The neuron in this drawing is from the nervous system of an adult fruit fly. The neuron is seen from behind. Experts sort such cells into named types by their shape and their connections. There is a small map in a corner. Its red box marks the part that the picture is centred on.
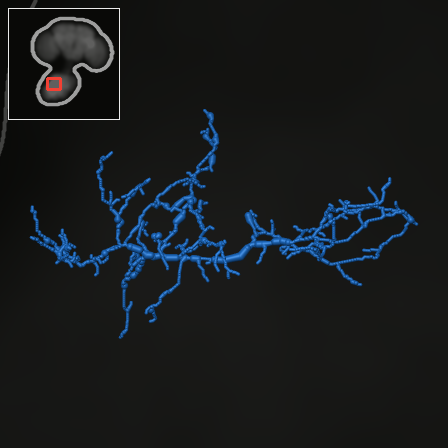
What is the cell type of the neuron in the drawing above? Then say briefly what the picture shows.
It is of cell type IN20A.22A056. Its broad class is nerve-cord intrinsic neuron. The drawing shows no cell body. Dozens of branch ends can be seen.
